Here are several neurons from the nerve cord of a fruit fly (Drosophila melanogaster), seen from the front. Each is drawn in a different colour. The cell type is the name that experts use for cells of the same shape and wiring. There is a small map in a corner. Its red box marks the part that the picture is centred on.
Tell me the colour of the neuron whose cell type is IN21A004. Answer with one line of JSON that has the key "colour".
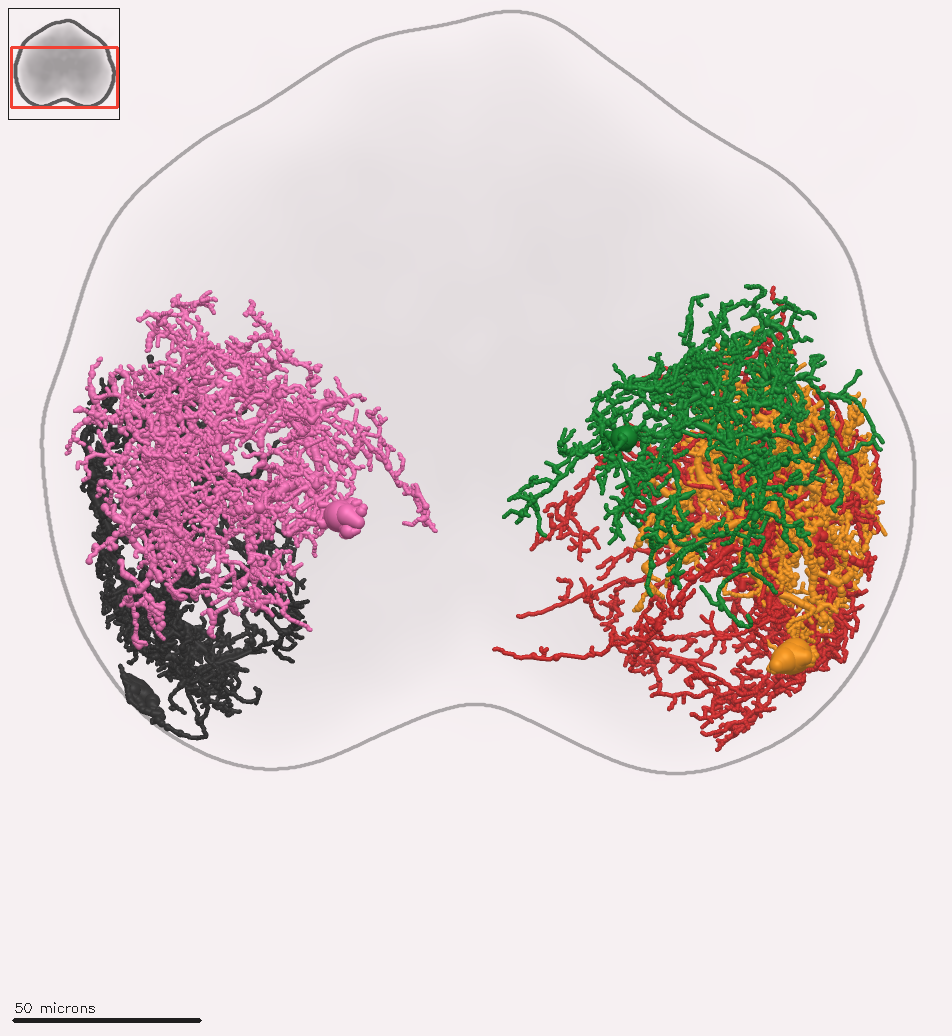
{"colour": "red"}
